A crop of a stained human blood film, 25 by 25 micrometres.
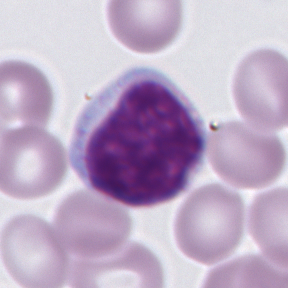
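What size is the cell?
About 12 micrometres across, with a nucleus about 10 micrometres across that fills about 70% of the cell's area.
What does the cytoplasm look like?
A thin, pale, watery blue rim, broadest on the left side.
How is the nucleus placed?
Off-centre, towards the right, its chromatin dark purple and coarsely clumped.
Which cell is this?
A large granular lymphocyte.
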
